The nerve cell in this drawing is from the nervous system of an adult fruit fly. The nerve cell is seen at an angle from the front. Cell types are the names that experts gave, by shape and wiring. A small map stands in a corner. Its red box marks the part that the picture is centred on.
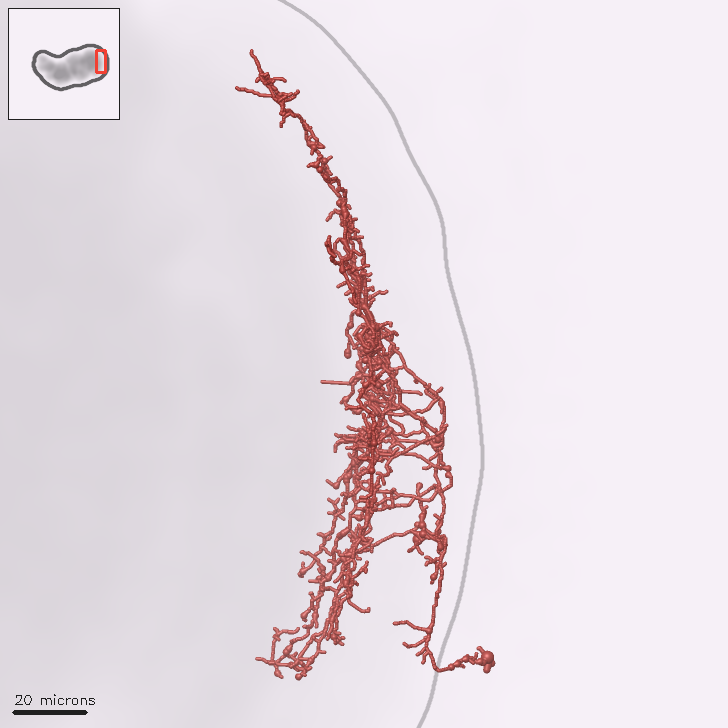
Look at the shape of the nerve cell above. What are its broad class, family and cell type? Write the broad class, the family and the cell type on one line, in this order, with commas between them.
optic-lobe intrinsic neuron, Dm, Dm20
